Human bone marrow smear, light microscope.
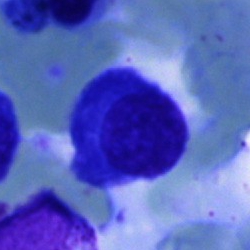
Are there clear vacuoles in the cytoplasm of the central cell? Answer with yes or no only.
No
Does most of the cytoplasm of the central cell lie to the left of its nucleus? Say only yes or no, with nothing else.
Yes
